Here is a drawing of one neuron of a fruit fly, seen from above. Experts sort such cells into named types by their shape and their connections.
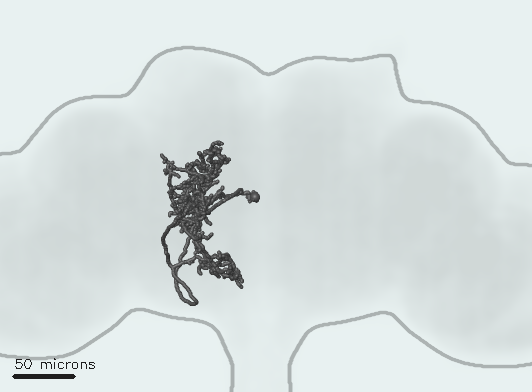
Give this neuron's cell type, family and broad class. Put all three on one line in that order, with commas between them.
GNG532, hemilineage MX12, central-brain intrinsic neuron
